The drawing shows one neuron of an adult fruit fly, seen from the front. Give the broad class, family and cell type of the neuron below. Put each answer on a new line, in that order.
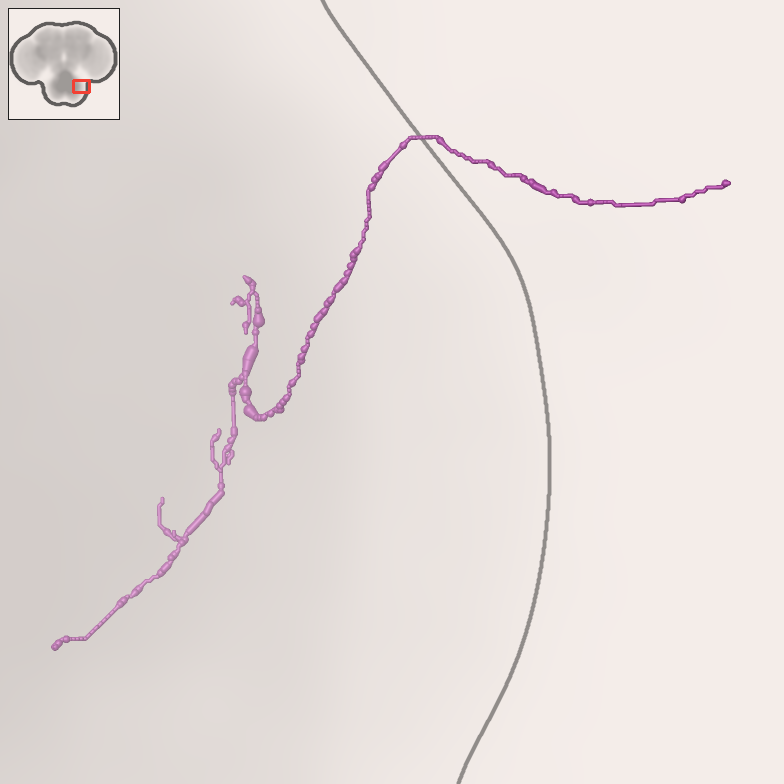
sensory neuron entering the nerve cord
class mechanosensory tactile
SNta11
